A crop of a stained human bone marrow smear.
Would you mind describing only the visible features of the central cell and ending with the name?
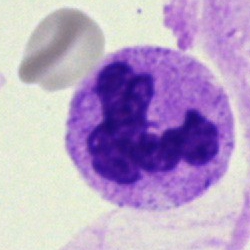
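Looking at it, the cell outline is round and smooth. The cytoplasm is plentiful and pale lilac, with fine purplish granules in it. The chromatin is dense, clumped and dark purple. I'd call it a segmented neutrophil.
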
